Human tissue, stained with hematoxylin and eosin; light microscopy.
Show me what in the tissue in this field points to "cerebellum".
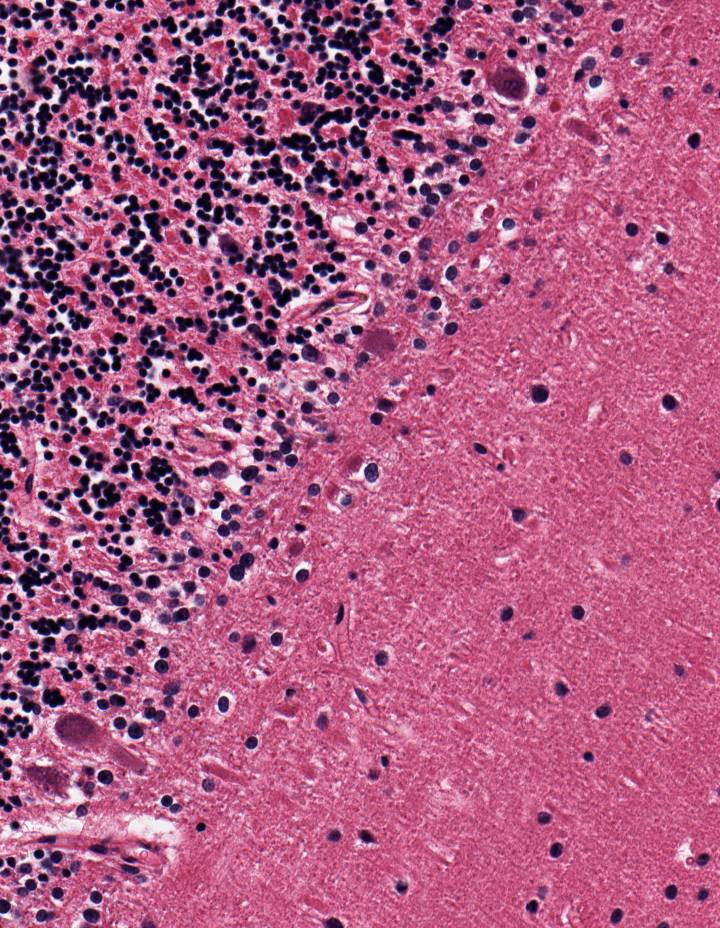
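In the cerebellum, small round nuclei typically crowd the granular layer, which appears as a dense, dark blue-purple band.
Upper-left layer: packed small, round, dark blue nuclei with very little visible cytoplasm, which fits the granular layer of the cerebellum. Lower-right layer: a finely fibrillar pink meshwork with only scattered small nuclei. Some nuclei in this pale layer sit within small clear halos. No epithelium or glands anywhere in the field.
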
